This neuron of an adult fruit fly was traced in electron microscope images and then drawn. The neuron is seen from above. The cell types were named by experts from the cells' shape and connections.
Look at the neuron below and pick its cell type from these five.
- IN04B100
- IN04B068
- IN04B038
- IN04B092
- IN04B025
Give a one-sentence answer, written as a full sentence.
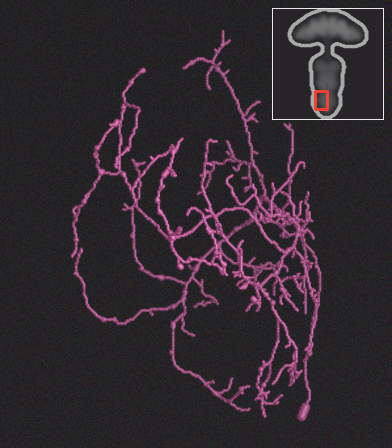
This neuron is typed as IN04B068.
